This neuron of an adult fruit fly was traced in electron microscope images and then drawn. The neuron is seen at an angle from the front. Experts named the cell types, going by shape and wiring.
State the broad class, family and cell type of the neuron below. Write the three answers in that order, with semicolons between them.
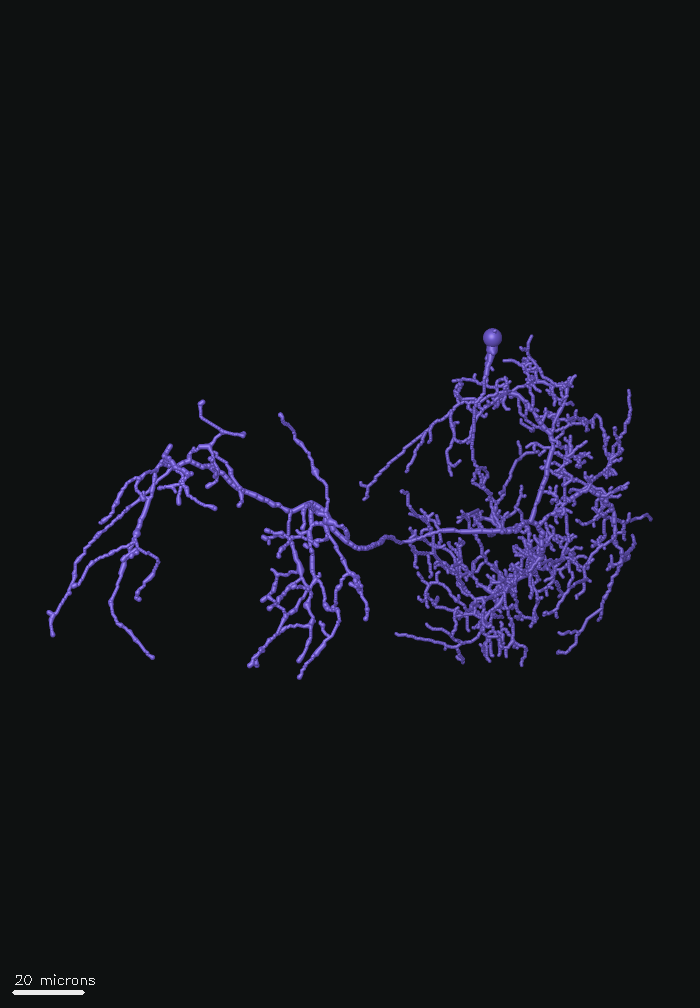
nerve-cord intrinsic neuron; hemilineage 09A; IN09A009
